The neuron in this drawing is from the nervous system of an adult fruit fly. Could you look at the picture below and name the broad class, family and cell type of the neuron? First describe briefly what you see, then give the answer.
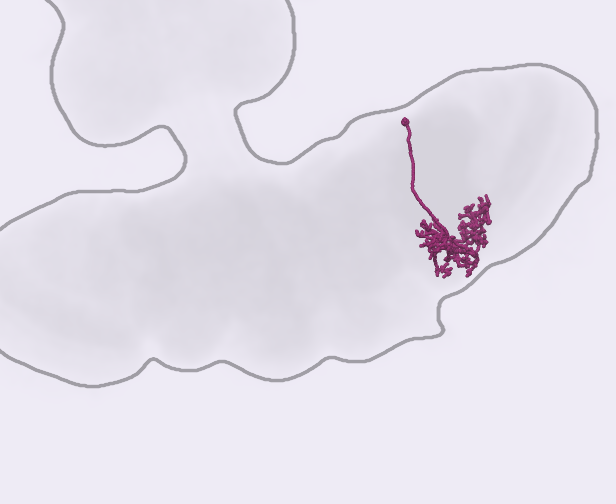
As drawn here it is taller than it is wide. Its broad class is central-brain intrinsic neuron. The family is hemilineage VLPp1. Its cell type is CB1549.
